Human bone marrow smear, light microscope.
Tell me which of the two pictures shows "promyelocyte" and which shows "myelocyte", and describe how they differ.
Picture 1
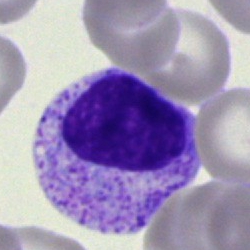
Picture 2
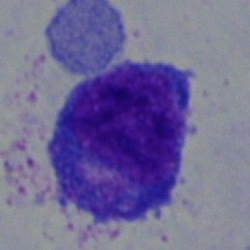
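A myelocyte is shown in picture 1 and a promyelocyte in picture 2. The myelocyte has a smooth, round outline, whereas the promyelocyte's outline is irregular rather than a smooth circle. In the myelocyte, the chromatin is dark purple and fairly dense throughout the nucleus.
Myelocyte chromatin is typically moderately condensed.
No nucleoli can be seen in the myelocyte's nucleus.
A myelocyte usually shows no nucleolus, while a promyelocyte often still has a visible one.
In the promyelocyte, the whole cell is densely stained, so the nucleus cannot be clearly separated from the cytoplasm. Red cells lie against the upper right edge of the myelocyte, and a pale lilac body without a nucleus touches the upper left edge of the promyelocyte. Picture 1 is slightly soft in focus.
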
